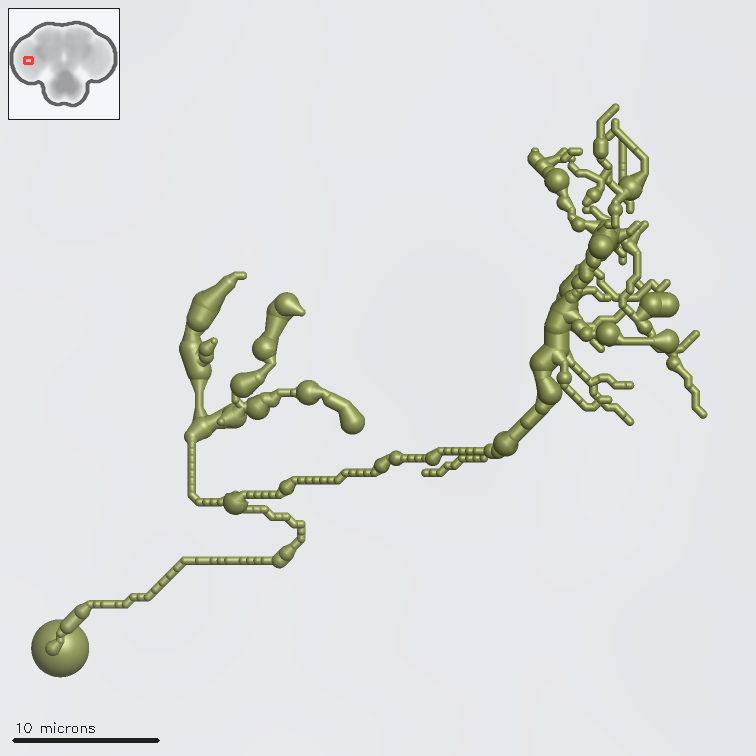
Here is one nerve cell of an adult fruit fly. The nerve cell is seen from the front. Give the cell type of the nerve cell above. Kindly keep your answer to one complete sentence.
This nerve cell is typed as T5b.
